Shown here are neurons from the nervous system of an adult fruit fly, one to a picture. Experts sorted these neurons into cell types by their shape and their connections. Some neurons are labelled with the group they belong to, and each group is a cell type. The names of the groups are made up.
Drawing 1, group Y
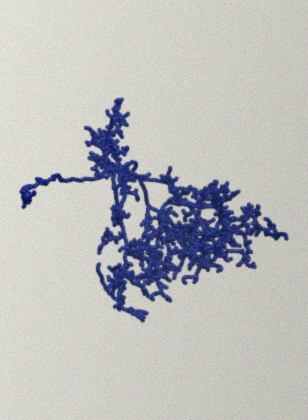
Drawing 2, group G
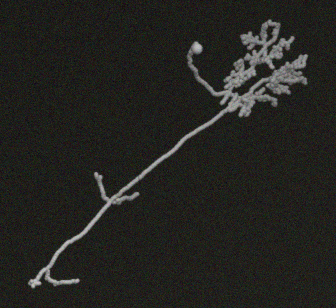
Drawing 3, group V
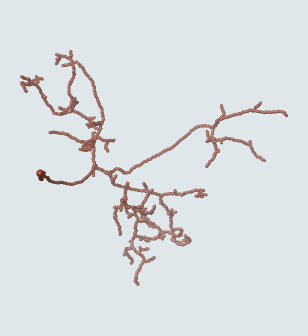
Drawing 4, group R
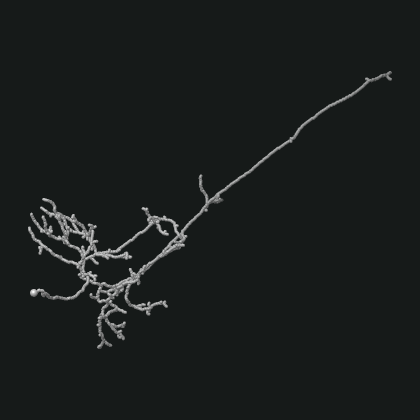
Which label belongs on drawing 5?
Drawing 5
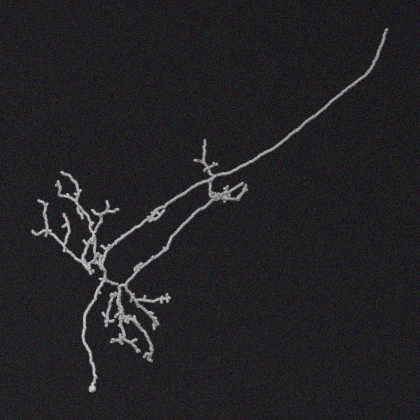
group G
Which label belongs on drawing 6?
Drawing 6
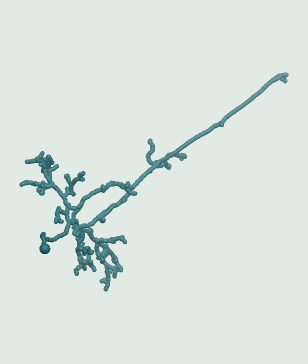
group G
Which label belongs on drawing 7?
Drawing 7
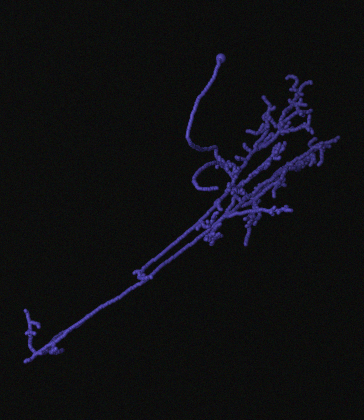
group R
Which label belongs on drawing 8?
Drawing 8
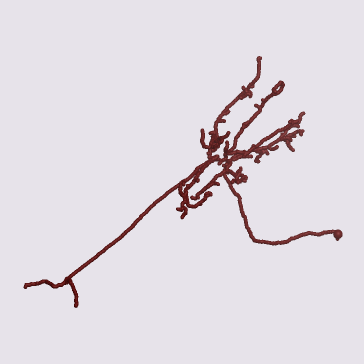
group V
